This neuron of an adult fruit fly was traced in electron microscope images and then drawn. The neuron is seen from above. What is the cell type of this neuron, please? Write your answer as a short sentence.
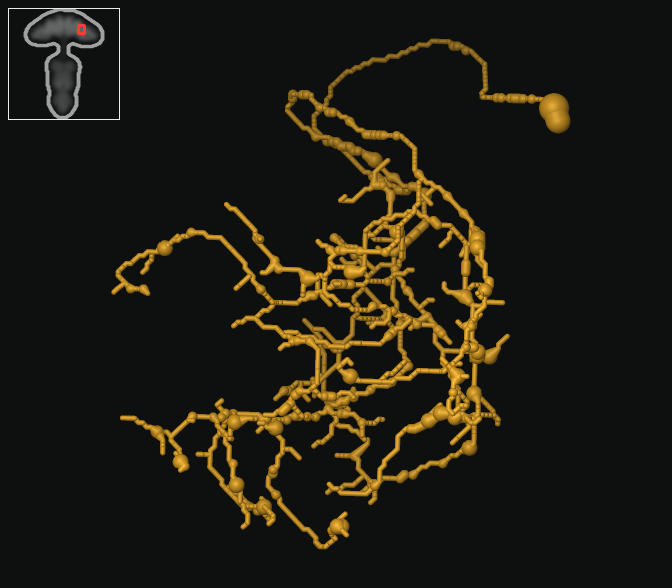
The cell type is CB2764.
